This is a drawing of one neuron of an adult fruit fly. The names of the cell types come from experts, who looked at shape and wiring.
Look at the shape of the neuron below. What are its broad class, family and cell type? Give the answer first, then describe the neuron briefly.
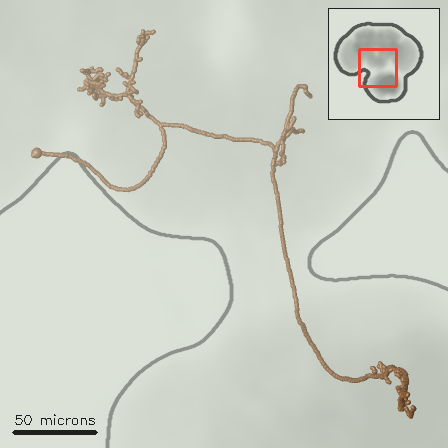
Its broad class is descending neuron. The family is hemilineage LB7. The cell type is DNge114. By the scale bar it is about 250 microns tall in this view. As drawn here it is about as wide as it is tall.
